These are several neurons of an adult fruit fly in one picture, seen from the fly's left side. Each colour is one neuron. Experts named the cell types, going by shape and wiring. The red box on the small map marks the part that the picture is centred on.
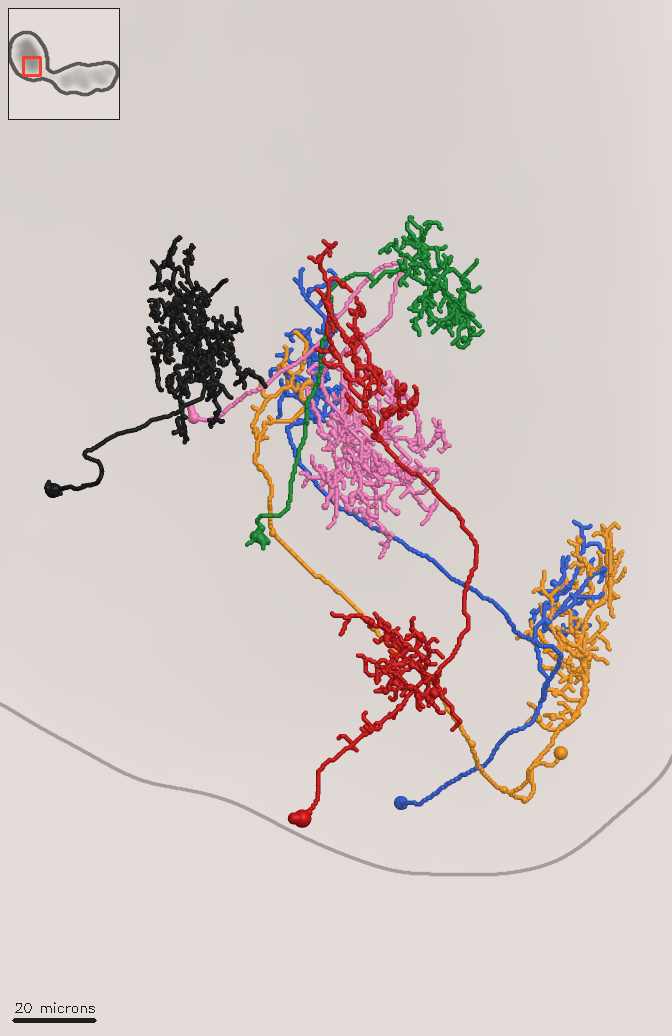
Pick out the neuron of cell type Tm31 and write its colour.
red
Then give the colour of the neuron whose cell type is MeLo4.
orange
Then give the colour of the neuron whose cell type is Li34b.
pink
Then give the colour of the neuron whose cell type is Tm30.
blue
